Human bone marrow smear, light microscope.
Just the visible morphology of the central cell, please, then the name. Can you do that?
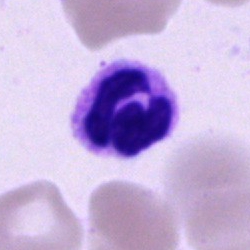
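Look first at the nucleus: it is divided into several curved lobes. In its middle, a pale pink crescent-shaped gap separates lobes. The chromatin is dense and stains a very dark purple. Around the nucleus runs a narrow rim of pale lilac cytoplasm, widest on the left. You are looking at a segmented neutrophil.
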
